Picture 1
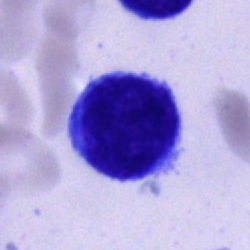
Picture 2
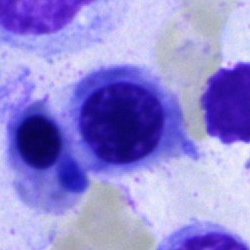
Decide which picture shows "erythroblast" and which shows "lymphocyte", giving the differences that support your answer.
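Picture 1 shows a lymphocyte, and picture 2 shows an erythroblast. First, chromatin: in picture 1 it is dense and dark blue-purple throughout, while in picture 2 it is dark purple with a few small paler spots scattered through it. Second, outline and cytoplasm: picture 1 has a round outline, and in picture 2 the cytoplasm stains a mid blue. Third, granules: neither shows any. Last, the lower right edge: picture 1 is frayed there by small fine projections, whereas picture 2 has a short tapering extension of cytoplasm.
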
